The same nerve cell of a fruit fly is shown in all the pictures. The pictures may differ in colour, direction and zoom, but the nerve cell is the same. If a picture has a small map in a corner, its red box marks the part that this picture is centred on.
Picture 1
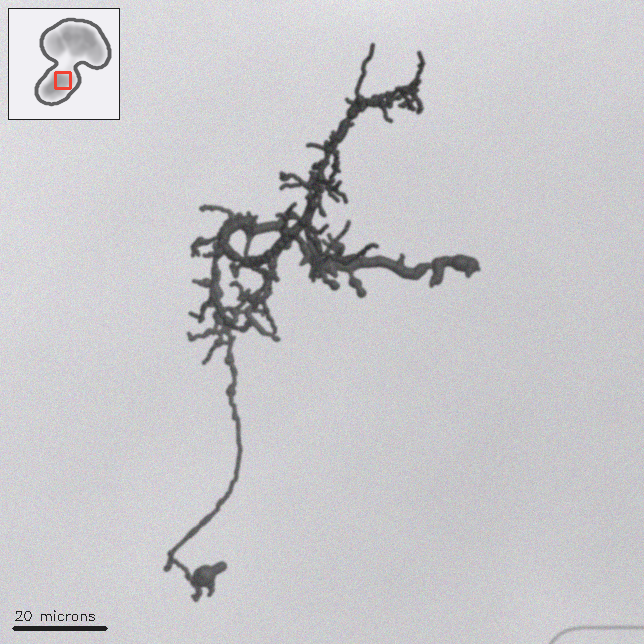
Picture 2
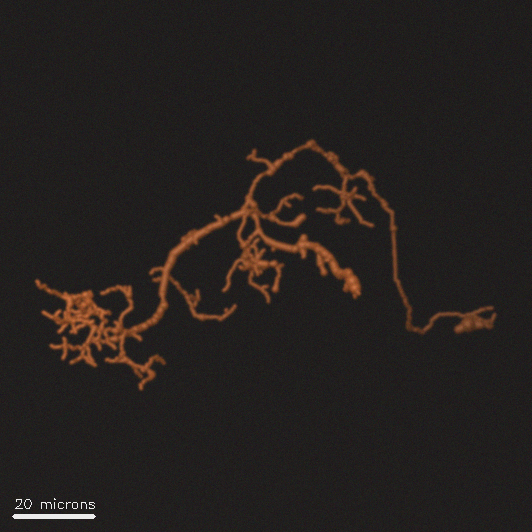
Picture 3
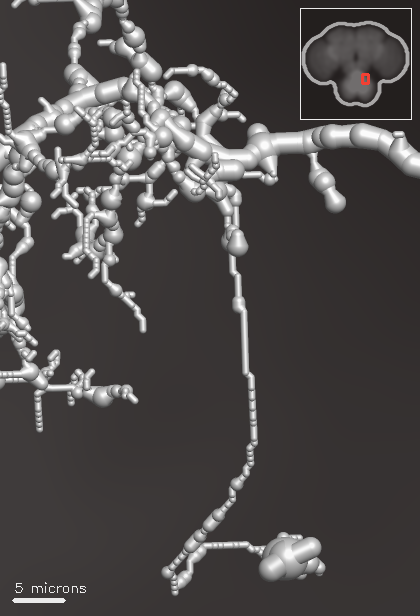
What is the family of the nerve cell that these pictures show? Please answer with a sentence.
The family is hemilineage 03B.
